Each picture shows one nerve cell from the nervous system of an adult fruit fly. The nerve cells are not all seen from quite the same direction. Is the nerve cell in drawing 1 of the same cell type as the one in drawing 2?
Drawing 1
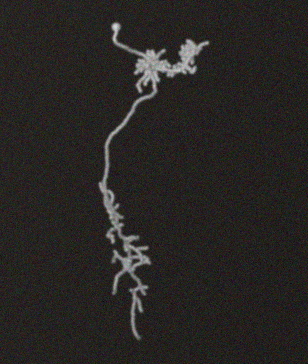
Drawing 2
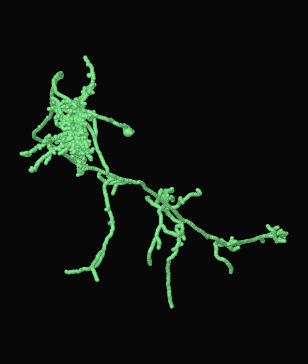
no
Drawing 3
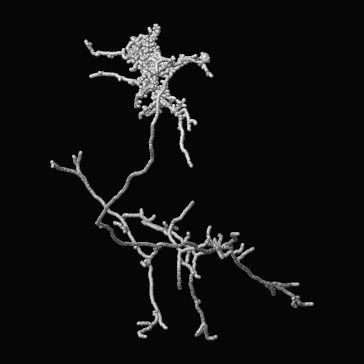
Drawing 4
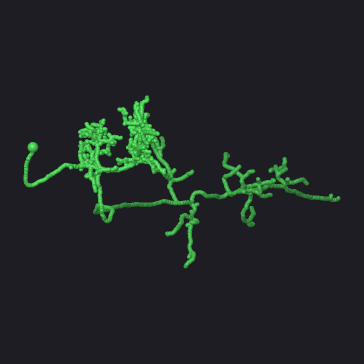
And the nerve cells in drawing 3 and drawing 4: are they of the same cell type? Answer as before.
no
